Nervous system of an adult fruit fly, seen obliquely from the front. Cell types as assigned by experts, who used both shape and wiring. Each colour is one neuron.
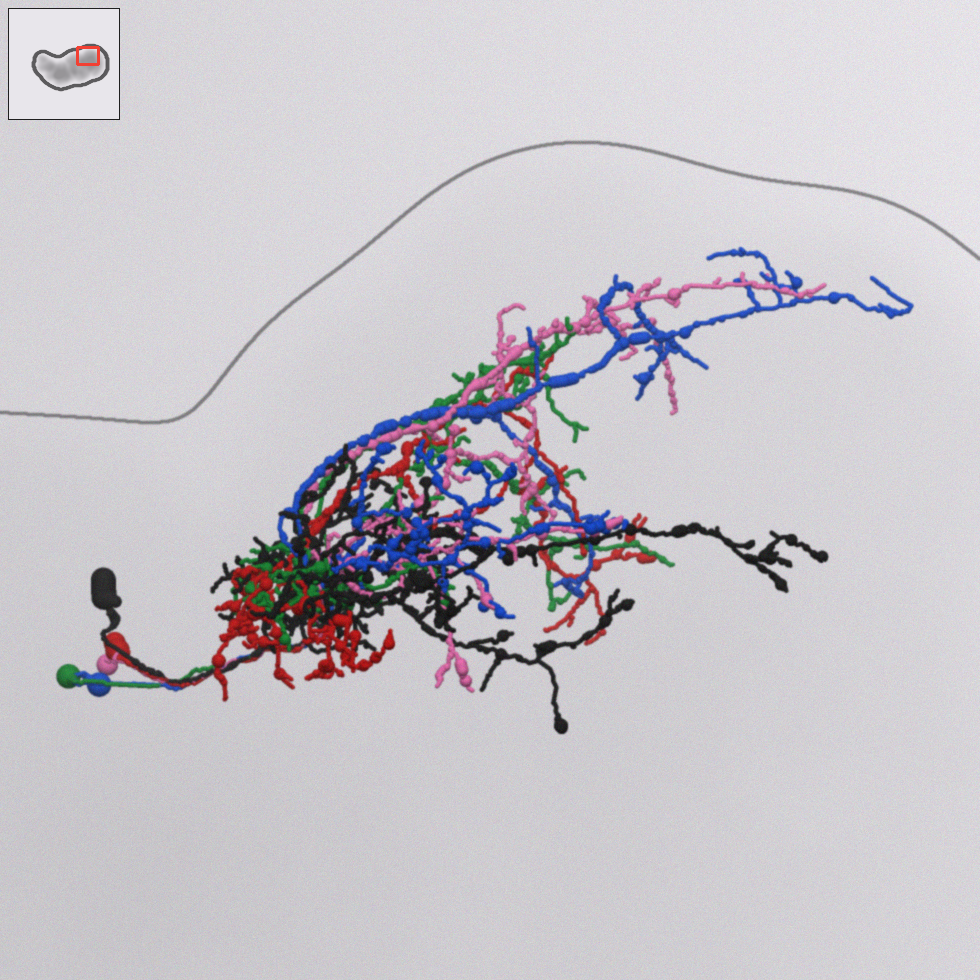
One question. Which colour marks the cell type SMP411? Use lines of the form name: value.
colour: blue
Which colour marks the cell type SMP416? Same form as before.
colour: red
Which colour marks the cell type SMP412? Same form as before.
colour: pink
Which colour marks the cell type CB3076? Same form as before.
colour: green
